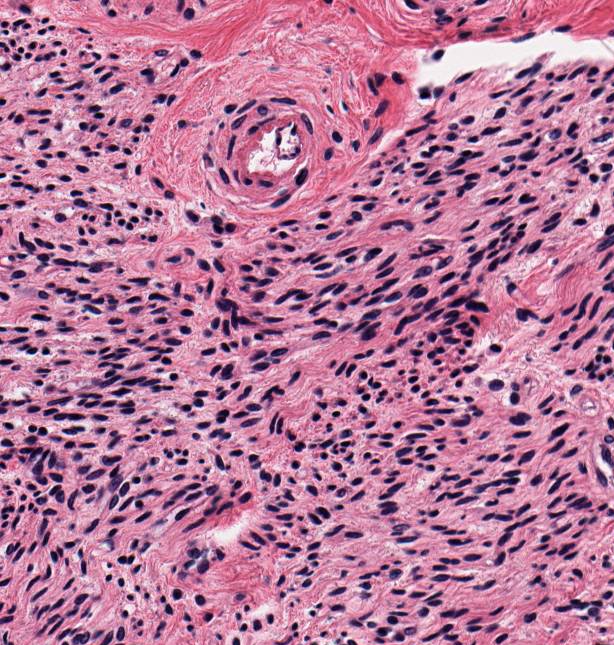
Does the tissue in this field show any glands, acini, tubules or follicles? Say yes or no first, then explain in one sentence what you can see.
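No. No epithelium or glands are present anywhere in the field.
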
